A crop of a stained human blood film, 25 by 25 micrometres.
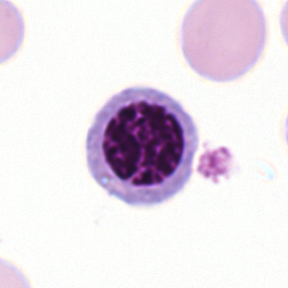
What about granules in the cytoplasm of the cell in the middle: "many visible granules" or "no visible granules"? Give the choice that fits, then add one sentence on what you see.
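No visible granules. No granules can be seen in the cytoplasm.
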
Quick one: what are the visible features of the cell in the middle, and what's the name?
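Cell outline smooth and round, about 10 micrometres across. Nucleus round, about 7 micrometres across, filling about 50% of the cell's area. Chromatin gathered into coarse dark clumps with paler lines between. No nucleoli visible. Cytoplasm a rim surrounding the nucleus on all sides. Normoblast.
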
